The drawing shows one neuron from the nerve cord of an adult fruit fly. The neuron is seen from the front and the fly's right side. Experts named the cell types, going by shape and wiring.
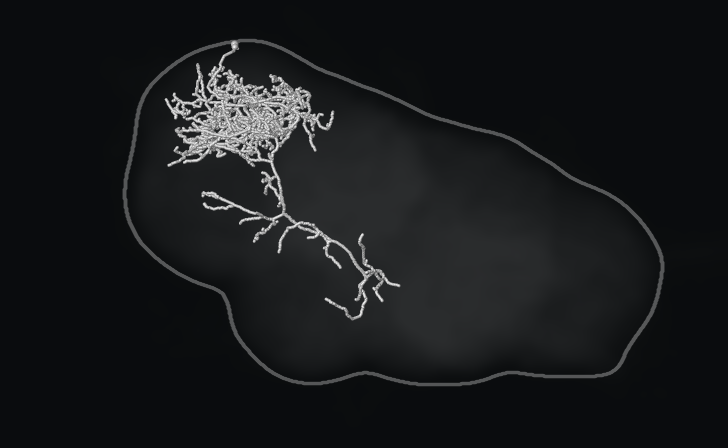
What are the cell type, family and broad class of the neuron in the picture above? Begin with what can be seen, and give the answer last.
Dozens of branch ends can be seen. As drawn here it is about as wide as it is tall. The cell type is IN01A048. The family is hemilineage 01A. Its broad class is nerve-cord intrinsic neuron.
